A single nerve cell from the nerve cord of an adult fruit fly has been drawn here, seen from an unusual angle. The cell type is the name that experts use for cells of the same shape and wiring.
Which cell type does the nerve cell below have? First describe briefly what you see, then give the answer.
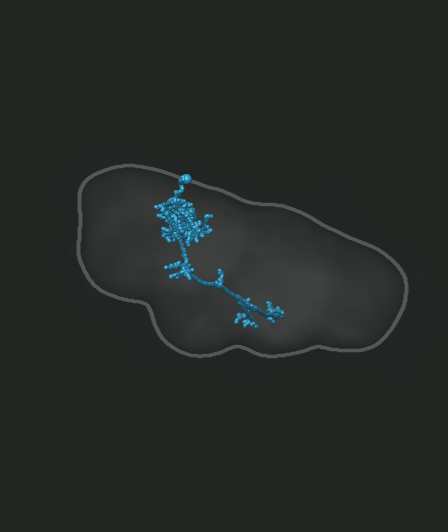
In this view it is about as wide as it is tall. It is a nerve-cord intrinsic neuron. It is of cell type IN05B042.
